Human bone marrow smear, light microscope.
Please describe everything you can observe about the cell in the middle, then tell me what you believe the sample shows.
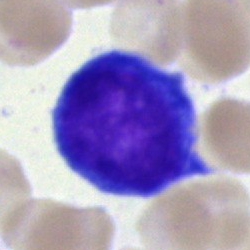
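Roughly round in outline, the cell has a small pointed projection sticking out from its lower right edge. Its nucleus stains a deep blue-purple, with paler violet patches towards the centre. No granules can be seen in the cell. This cell is a blast.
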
